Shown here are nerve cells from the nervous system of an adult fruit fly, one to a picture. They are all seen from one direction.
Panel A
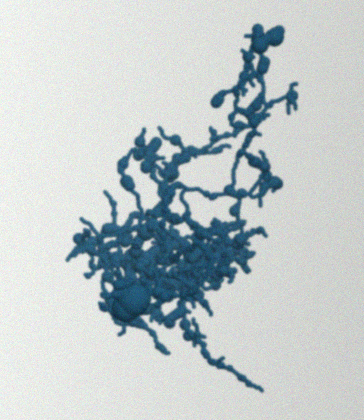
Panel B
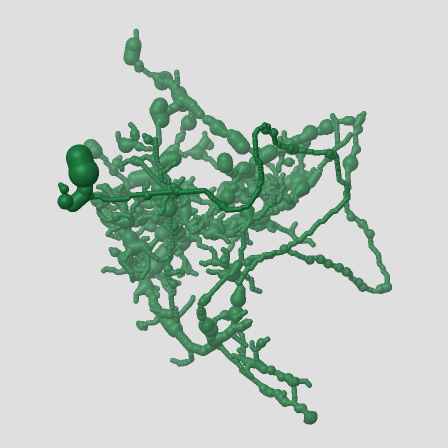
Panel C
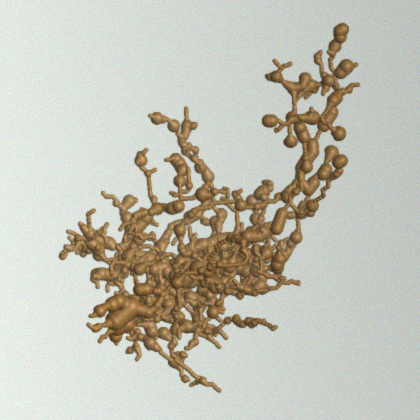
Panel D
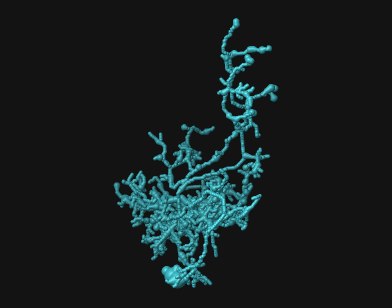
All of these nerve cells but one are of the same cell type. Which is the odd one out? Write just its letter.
B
